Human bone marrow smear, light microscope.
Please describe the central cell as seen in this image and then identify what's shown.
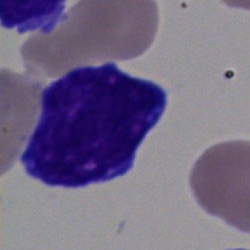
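Look first at the outline: it is irregular and angular, not round. The whole cell takes a deep, dark blue-violet stain, with a few small, lighter pinkish-purple spots scattered through it. You won't find any clear vacuoles. This cell is a blast.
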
